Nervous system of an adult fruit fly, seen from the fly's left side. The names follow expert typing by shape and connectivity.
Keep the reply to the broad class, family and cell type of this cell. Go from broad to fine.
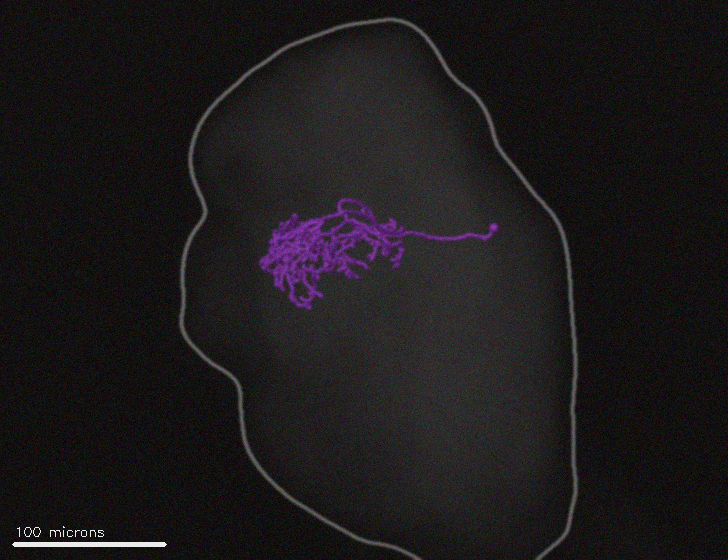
central-brain intrinsic neuron; hemilineage DL1_ventral; AVLP524_b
